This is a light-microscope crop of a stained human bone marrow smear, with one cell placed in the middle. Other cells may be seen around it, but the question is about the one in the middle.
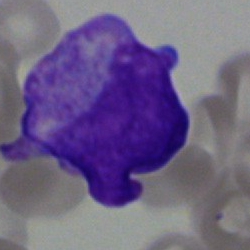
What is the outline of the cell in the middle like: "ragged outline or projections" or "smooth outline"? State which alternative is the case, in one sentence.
The cell's outline is ragged or frayed, or has projections, blebs or tags.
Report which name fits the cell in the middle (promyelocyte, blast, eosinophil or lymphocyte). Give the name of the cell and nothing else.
blast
